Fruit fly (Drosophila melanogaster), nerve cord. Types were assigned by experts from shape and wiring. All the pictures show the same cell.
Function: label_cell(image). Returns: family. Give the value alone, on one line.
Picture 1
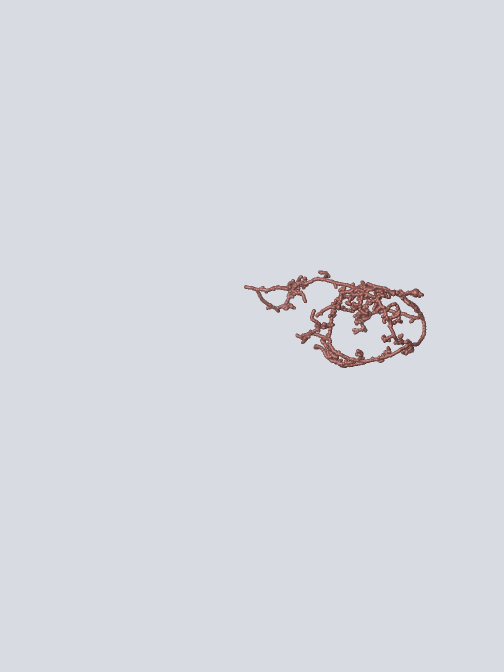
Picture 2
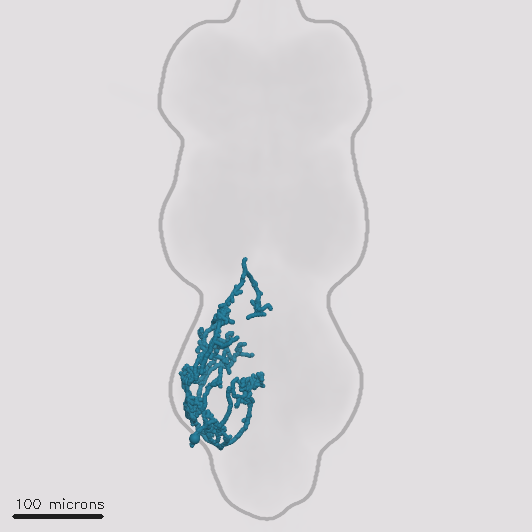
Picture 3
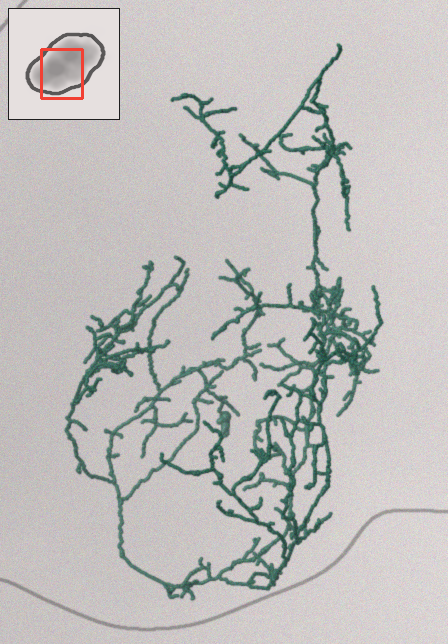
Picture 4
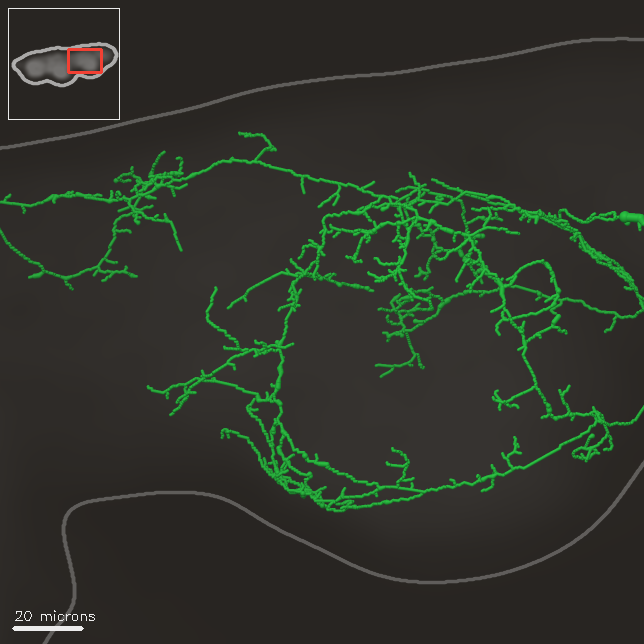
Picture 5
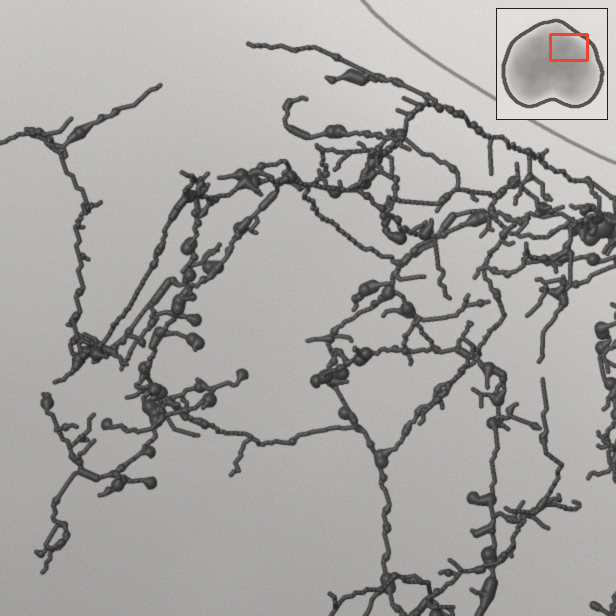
hemilineage 19A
